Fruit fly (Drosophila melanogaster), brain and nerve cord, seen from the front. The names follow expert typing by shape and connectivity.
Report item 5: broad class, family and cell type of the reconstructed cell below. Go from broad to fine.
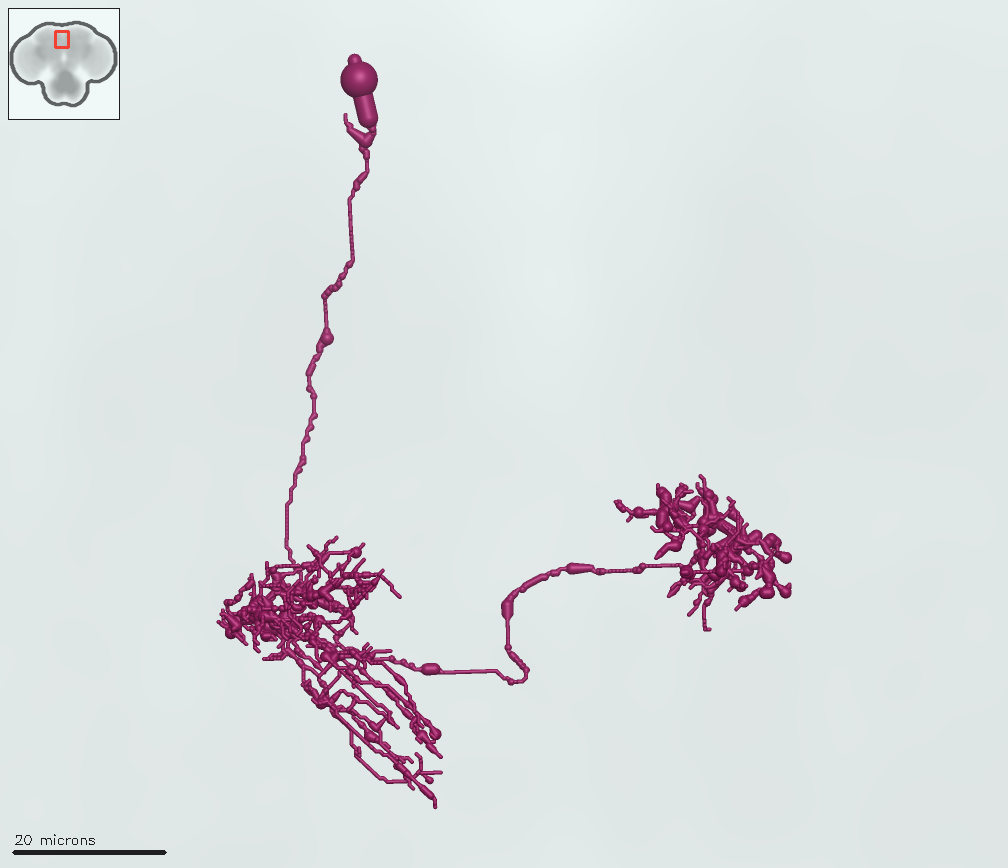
central-brain intrinsic neuron; class CX; hDeltaH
